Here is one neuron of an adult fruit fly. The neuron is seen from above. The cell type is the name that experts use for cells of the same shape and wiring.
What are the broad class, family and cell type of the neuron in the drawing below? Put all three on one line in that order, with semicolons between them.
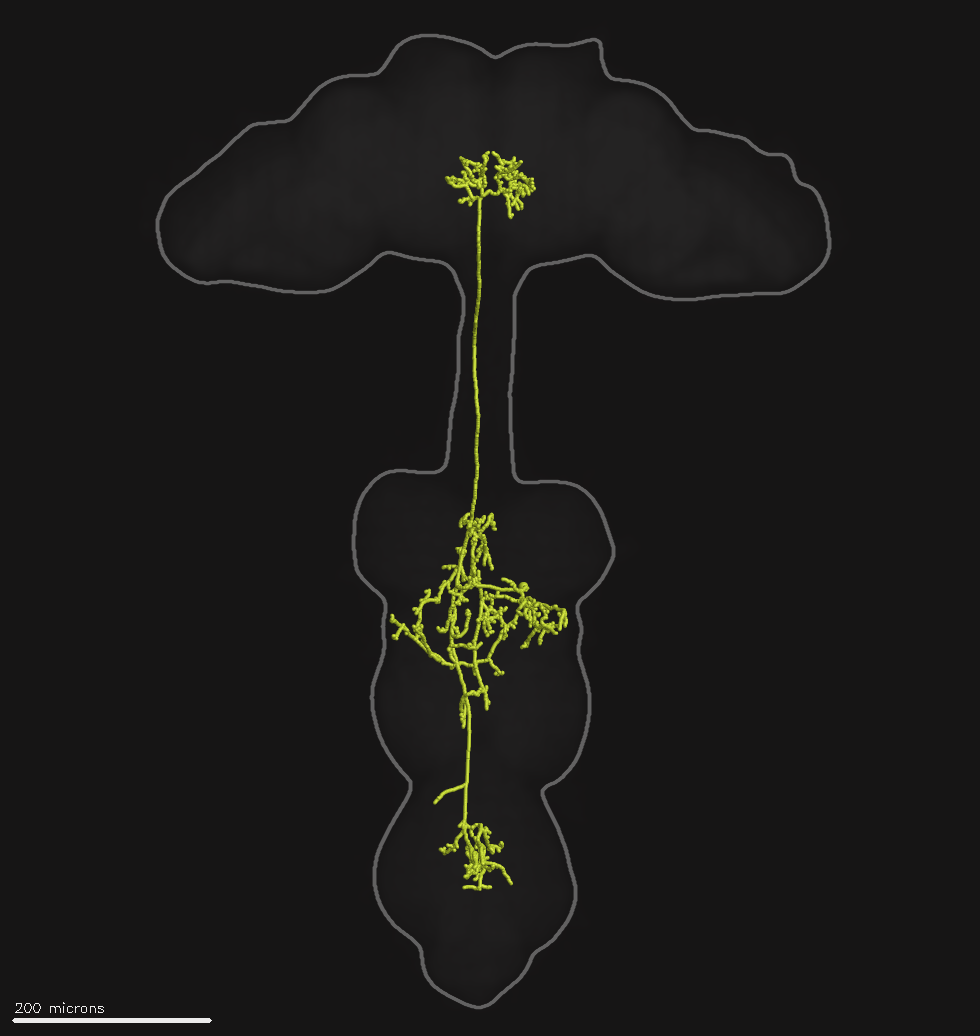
ascending neuron; hemilineage 05B; AN05B046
